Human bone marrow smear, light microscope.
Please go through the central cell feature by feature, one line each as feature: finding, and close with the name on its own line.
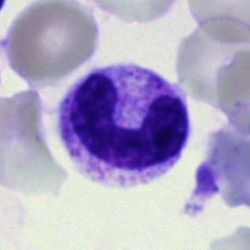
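Nucleus: bent into a U, open side facing up.
Cytoplasm: pale lilac, filling the curve and a band underneath.
Granules: fine and purple, scattered all through it.
Edge: round and smooth.
Verdict: band neutrophil.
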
